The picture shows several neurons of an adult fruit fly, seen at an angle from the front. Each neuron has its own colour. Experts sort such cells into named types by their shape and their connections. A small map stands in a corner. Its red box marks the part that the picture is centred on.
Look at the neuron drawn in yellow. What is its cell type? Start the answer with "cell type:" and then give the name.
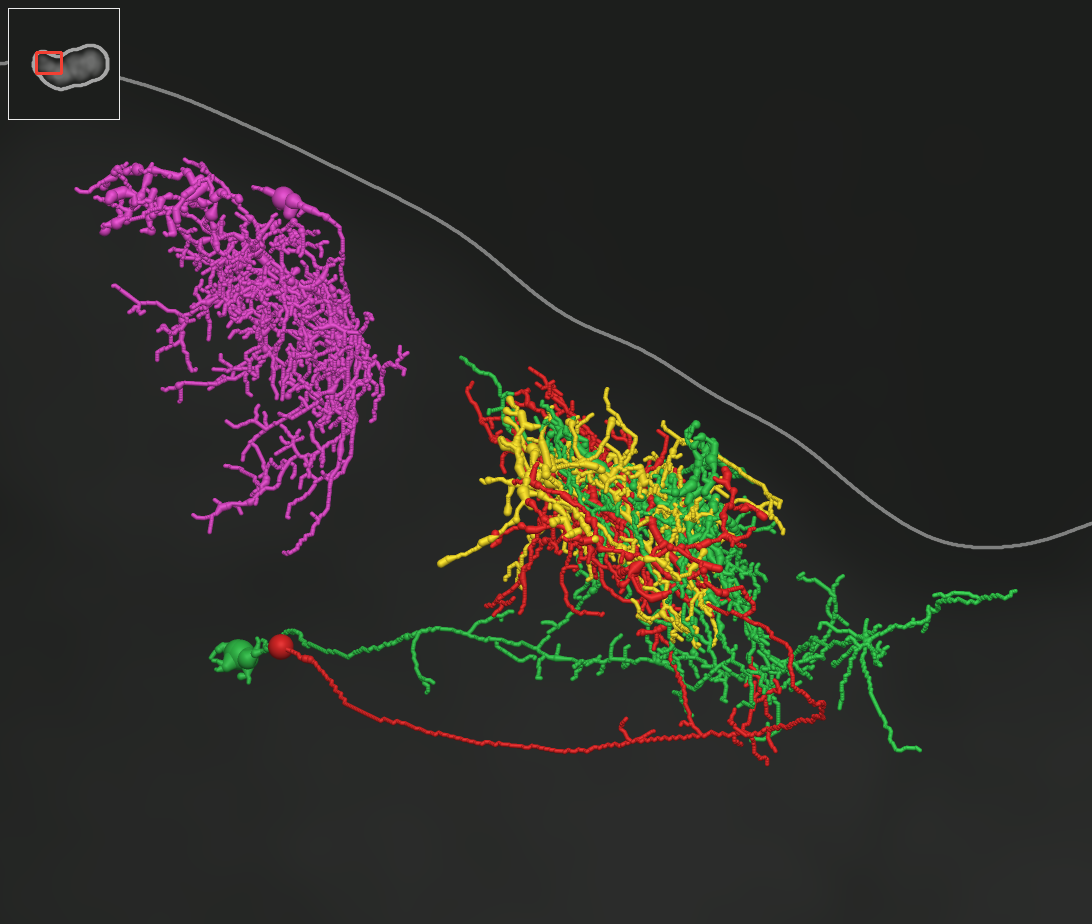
cell type: IN06A049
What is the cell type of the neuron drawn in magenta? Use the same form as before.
cell type: INXXX287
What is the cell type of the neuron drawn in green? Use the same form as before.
cell type: INXXX179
